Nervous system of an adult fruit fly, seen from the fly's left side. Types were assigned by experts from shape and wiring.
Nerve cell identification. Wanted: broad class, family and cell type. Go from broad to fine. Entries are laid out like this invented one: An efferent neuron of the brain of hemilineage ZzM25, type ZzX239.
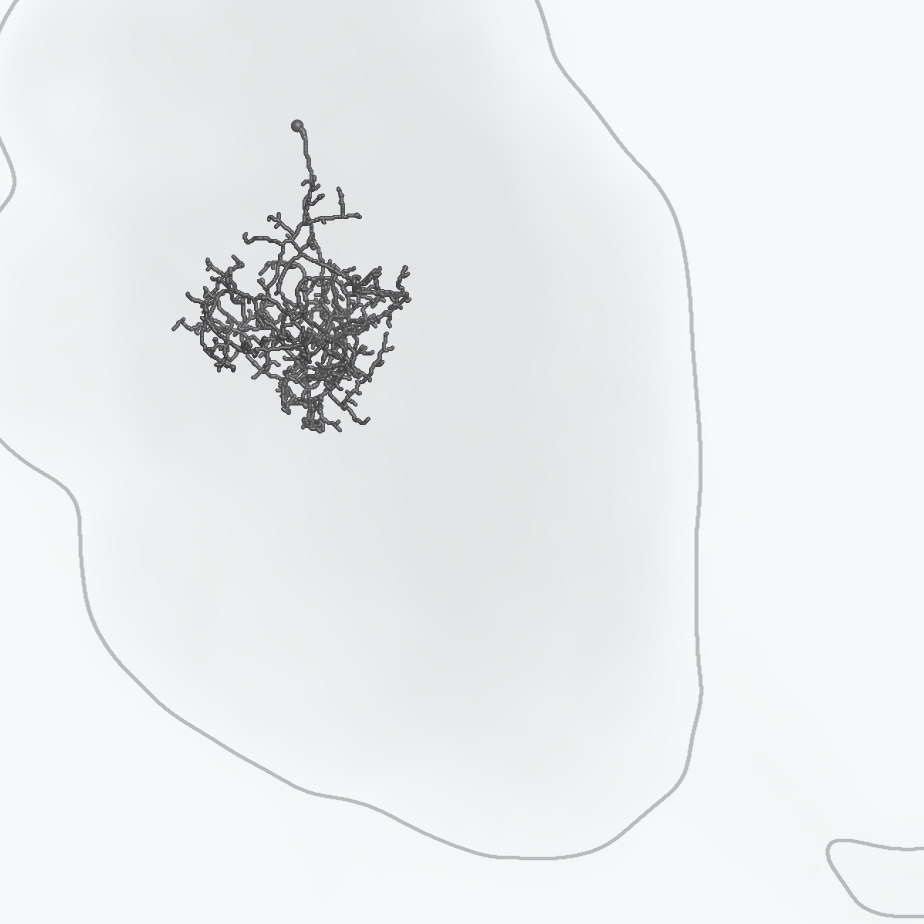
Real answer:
A central-brain intrinsic neuron of hemilineage VLPl4_anterior, type PVLP082.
